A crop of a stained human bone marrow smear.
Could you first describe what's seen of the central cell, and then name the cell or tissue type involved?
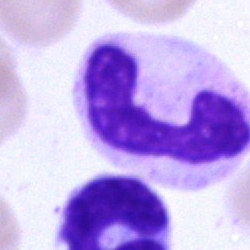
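Oval cell, smooth outline. Nucleus a thick curved band, bent into a U shape that opens upward. Chromatin condensed and dark purple, with a few small paler spots. Cytoplasm abundant, pale lilac. Band neutrophil.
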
